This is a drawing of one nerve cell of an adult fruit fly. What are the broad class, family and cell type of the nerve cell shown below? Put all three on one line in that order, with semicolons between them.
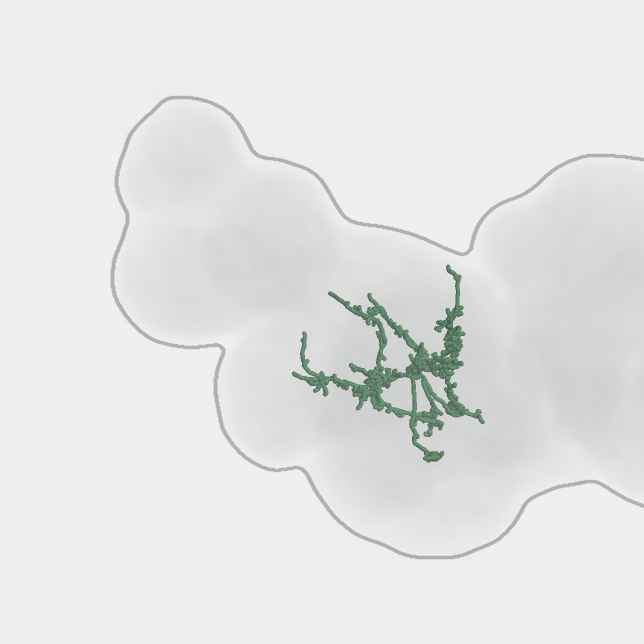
nerve-cord intrinsic neuron; hemilineage 00A; vPR9_c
